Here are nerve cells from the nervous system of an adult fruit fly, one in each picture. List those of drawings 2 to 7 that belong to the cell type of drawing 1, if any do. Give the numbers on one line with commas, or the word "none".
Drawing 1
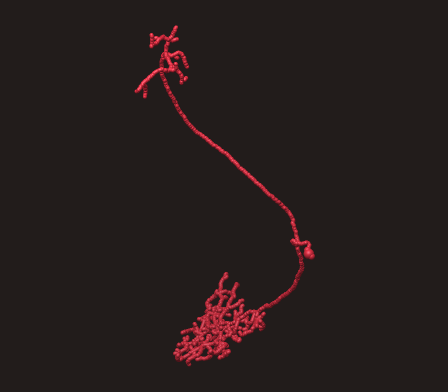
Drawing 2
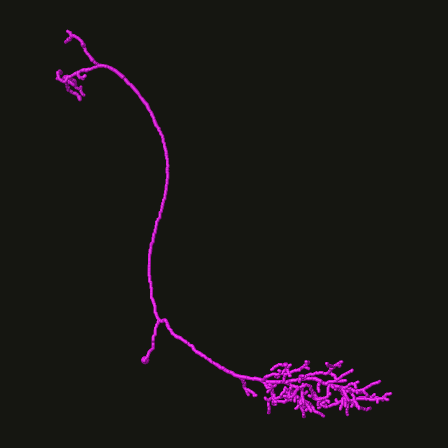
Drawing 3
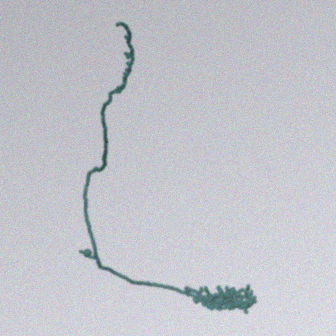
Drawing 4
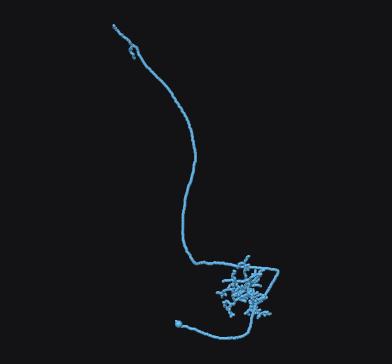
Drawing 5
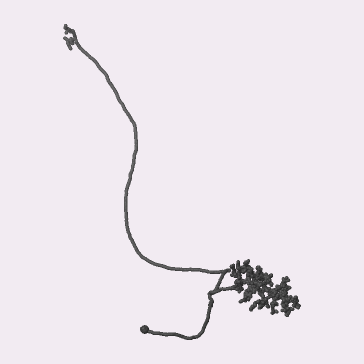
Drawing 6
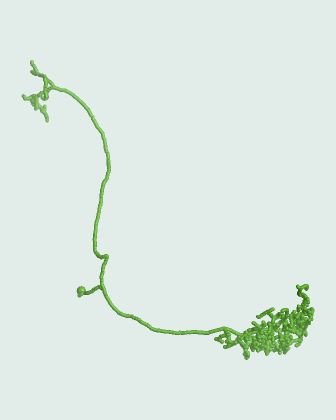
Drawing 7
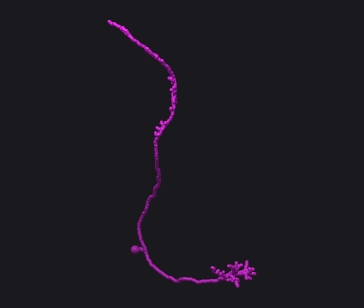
2, 6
